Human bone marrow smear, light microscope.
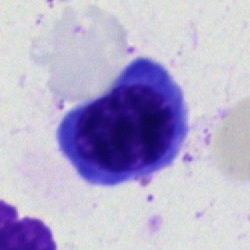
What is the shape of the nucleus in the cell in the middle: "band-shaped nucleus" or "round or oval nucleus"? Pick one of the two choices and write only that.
Round or oval nucleus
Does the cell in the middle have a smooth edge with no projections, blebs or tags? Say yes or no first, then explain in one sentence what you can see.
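No. The cell outline is irregular, with broad blunt bulges.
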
